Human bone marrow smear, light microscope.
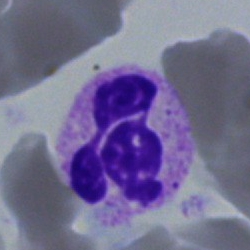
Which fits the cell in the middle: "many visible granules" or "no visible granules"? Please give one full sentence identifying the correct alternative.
Many granules can be seen in the cytoplasm of the cell.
